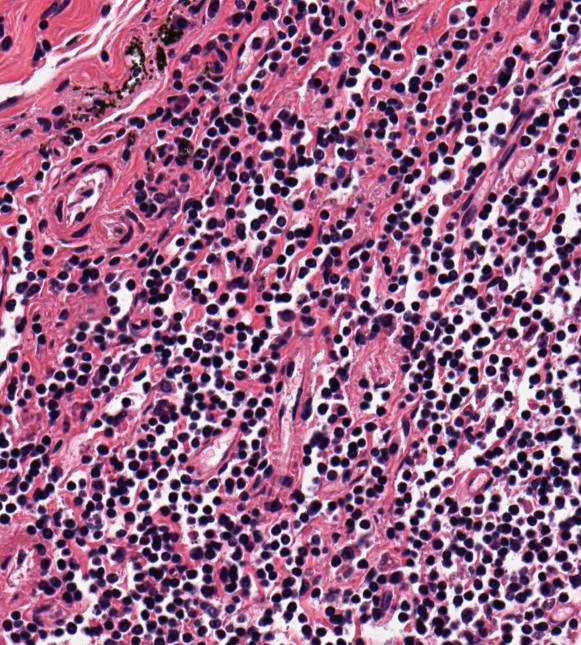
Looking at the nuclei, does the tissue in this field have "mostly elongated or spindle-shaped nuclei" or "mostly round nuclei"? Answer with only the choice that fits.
Mostly round nuclei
